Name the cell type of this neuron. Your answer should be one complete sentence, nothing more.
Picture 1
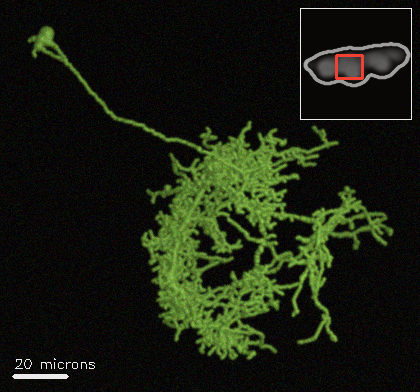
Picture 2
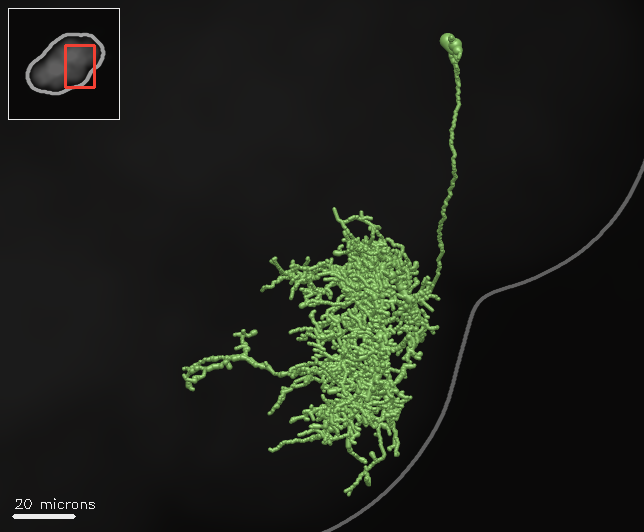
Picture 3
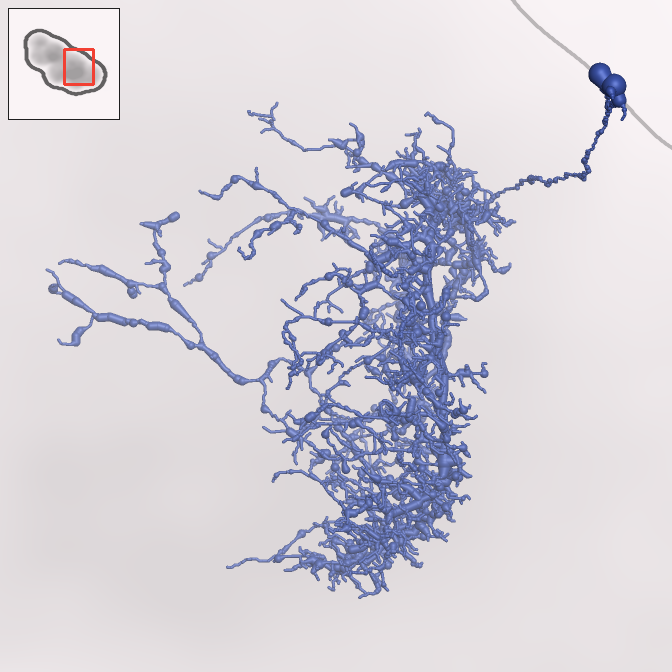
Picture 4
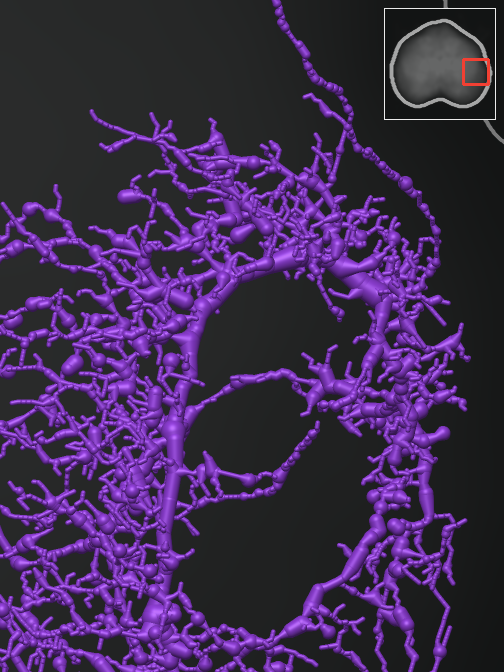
With respect to cell type, this neuron is IN17A025.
